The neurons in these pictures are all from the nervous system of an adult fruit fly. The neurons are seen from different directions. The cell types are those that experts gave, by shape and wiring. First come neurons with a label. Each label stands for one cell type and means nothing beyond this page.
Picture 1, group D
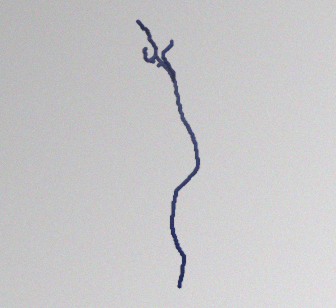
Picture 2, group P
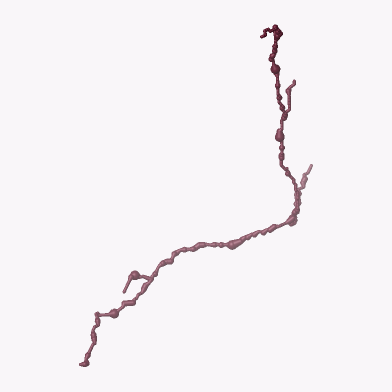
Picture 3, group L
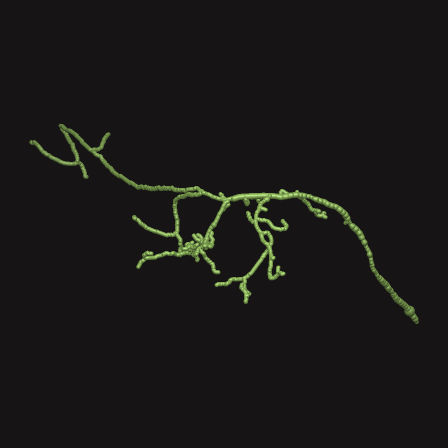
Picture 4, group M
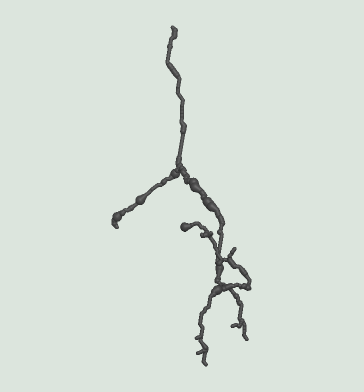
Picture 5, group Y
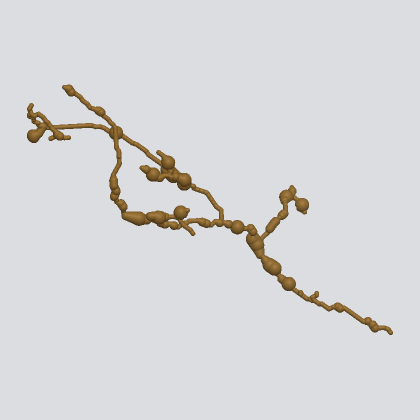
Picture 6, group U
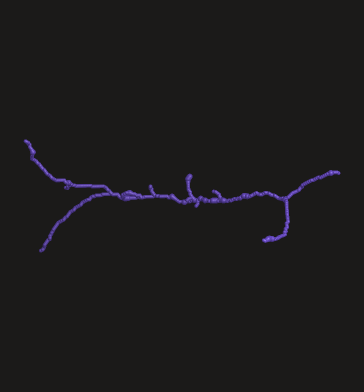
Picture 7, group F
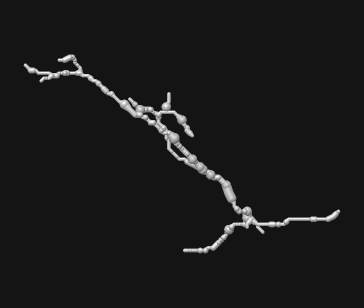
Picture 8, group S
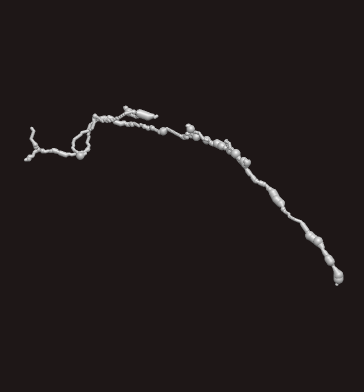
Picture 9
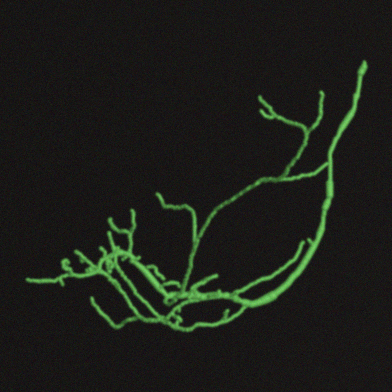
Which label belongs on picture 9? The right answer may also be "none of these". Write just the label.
group L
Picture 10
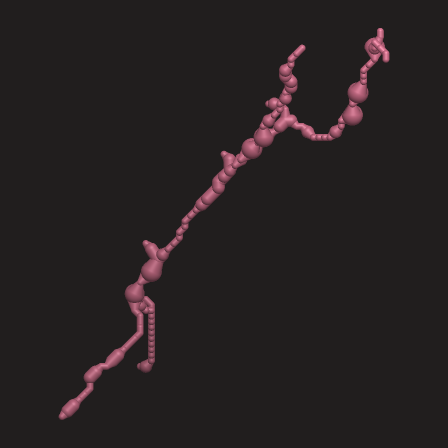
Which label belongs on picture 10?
group F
